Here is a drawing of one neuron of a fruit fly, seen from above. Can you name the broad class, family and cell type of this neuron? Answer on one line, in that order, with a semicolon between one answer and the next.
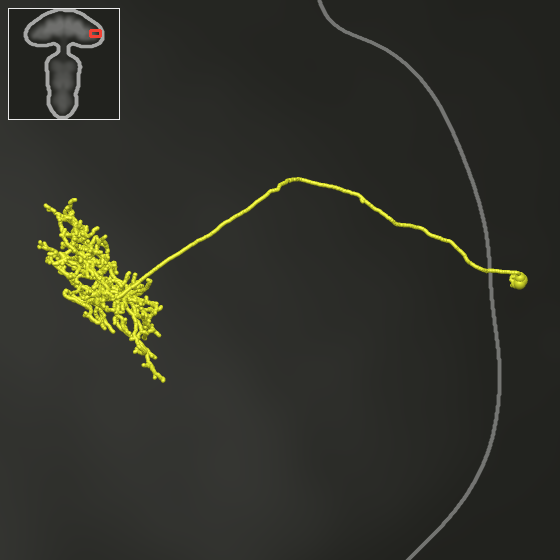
optic-lobe intrinsic neuron; Cm; Cm6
